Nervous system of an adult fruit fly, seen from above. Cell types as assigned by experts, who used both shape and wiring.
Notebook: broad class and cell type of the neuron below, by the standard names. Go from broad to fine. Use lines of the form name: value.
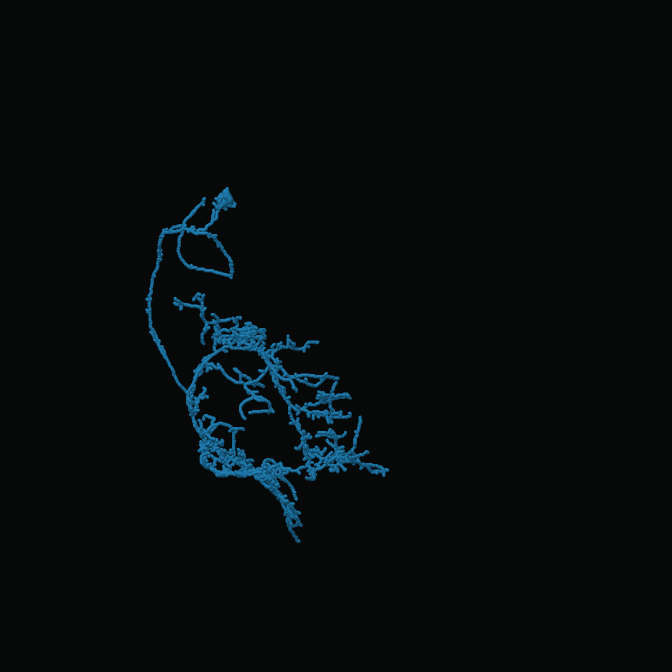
broad class: motor neuron of the brain
cell type: GNG651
